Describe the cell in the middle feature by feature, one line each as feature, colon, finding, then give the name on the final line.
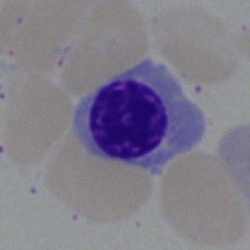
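Chromatin: dark purple, coarsely clumped, paler streaks between the clumps
Cytoplasm: pale blue-grey; see how the rim is wider on the right than on the left
Granules: none to be seen
Vacuoles: none in the cytoplasm either
Cell: erythroblast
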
